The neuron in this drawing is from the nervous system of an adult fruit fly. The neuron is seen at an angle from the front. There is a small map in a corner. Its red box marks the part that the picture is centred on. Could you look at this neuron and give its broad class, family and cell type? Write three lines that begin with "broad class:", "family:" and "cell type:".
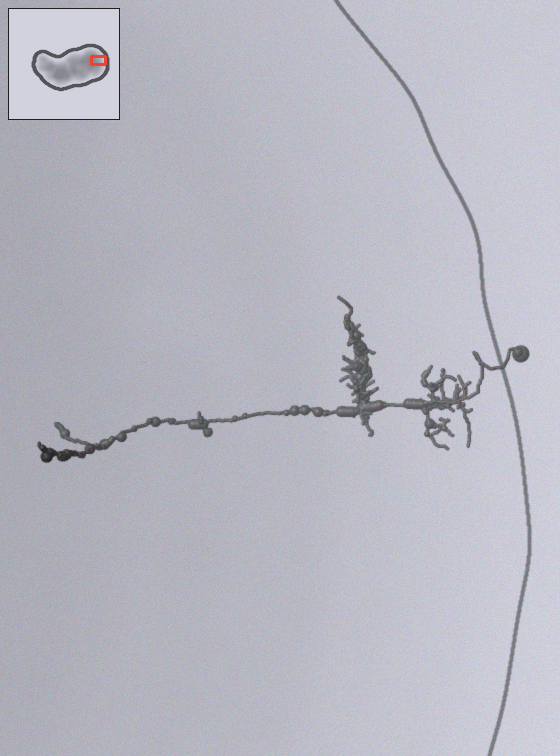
broad class: optic-lobe intrinsic neuron
family: TmY
cell type: TmY3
